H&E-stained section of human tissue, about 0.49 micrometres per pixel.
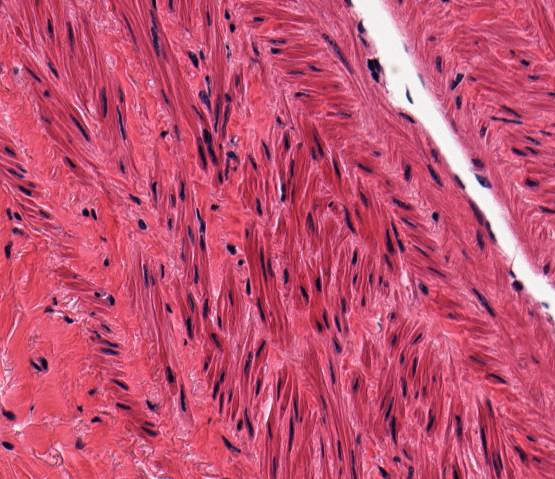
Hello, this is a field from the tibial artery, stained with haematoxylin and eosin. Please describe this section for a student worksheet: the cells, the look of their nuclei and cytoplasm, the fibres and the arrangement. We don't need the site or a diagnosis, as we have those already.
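Densely packed bundles of smooth muscle cells fill the field, with little intervening stroma. Most cells cut lengthwise: long spindles, roughly parallel within their bundles. Nuclei elongated, cigar-shaped, dark purple, central. Cytoplasm strongly pink, finely fibrillar.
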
